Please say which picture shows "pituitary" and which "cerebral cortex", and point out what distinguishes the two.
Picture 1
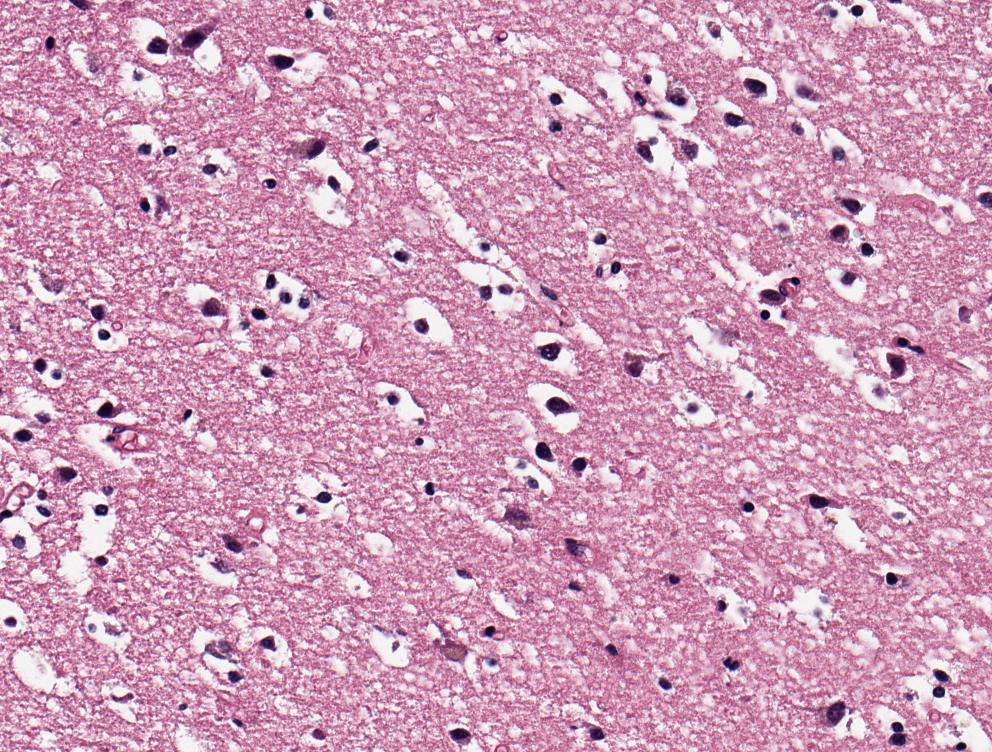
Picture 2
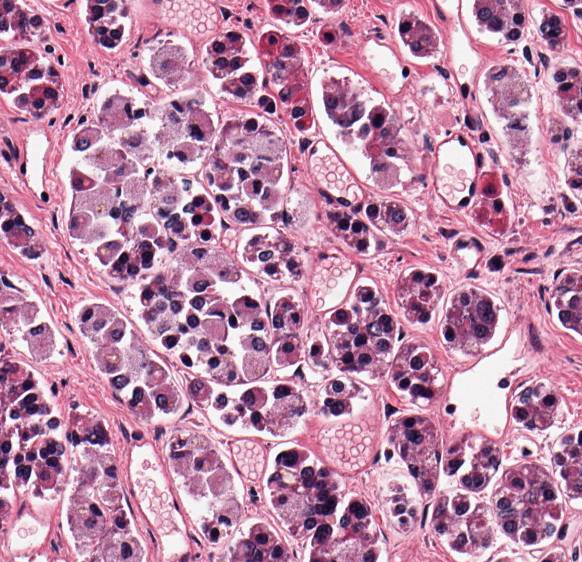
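Picture 1's the cerebral cortex and picture 2's the pituitary. The cortex field is all fine-textured pink neuropil with cells scattered singly, no epithelium or glands anywhere, and mostly small, round, densely dark nuclei. The pituitary, by contrast, has its cells grouped in small rounded nests throughout, each wrapped in a thin pink septum, and many nests have shrunk from their septa, leaving clear white gaps. Its stroma is scant, just delicate pink collagen strands. You'll also catch a few cells with strongly red cytoplasm there, clearest at upper right and upper centre.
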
